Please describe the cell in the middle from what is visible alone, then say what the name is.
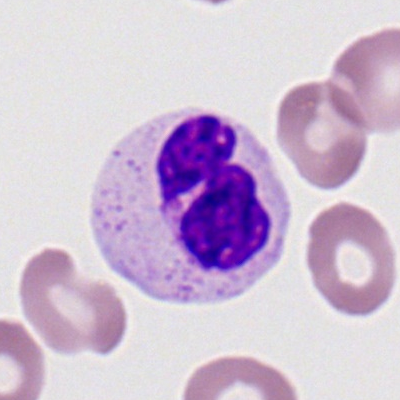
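Start with the nucleus: it sits toward the right side of the cell. Its chromatin is dark purple and coarsely clumped. Now look at the cytoplasm, which is plentiful and pale lilac. Fine purplish granules are scattered sparsely through it. This is a segmented neutrophil.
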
